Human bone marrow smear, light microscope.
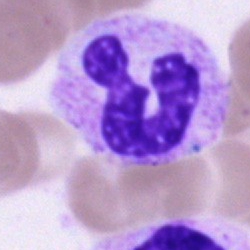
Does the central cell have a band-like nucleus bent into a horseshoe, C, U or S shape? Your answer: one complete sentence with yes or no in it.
Yes, its nucleus is shaped like a horseshoe, C, U or S, without separate lobes.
